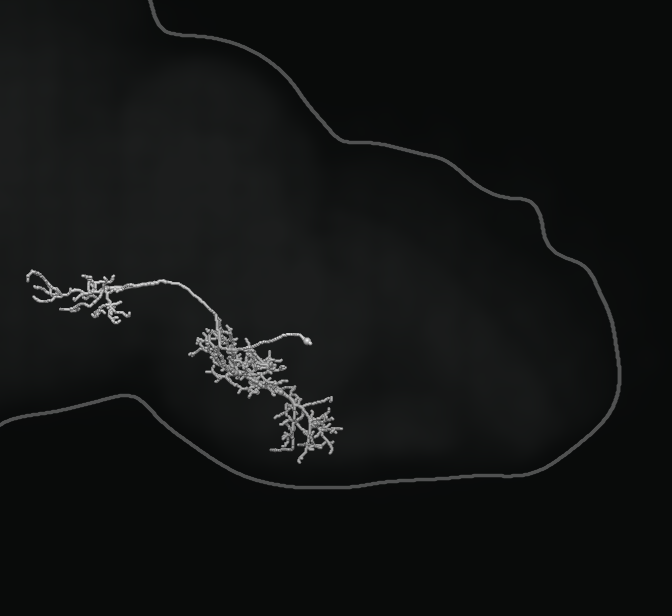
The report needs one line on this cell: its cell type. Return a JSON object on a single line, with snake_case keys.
{"cell_type": "LPLC4"}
